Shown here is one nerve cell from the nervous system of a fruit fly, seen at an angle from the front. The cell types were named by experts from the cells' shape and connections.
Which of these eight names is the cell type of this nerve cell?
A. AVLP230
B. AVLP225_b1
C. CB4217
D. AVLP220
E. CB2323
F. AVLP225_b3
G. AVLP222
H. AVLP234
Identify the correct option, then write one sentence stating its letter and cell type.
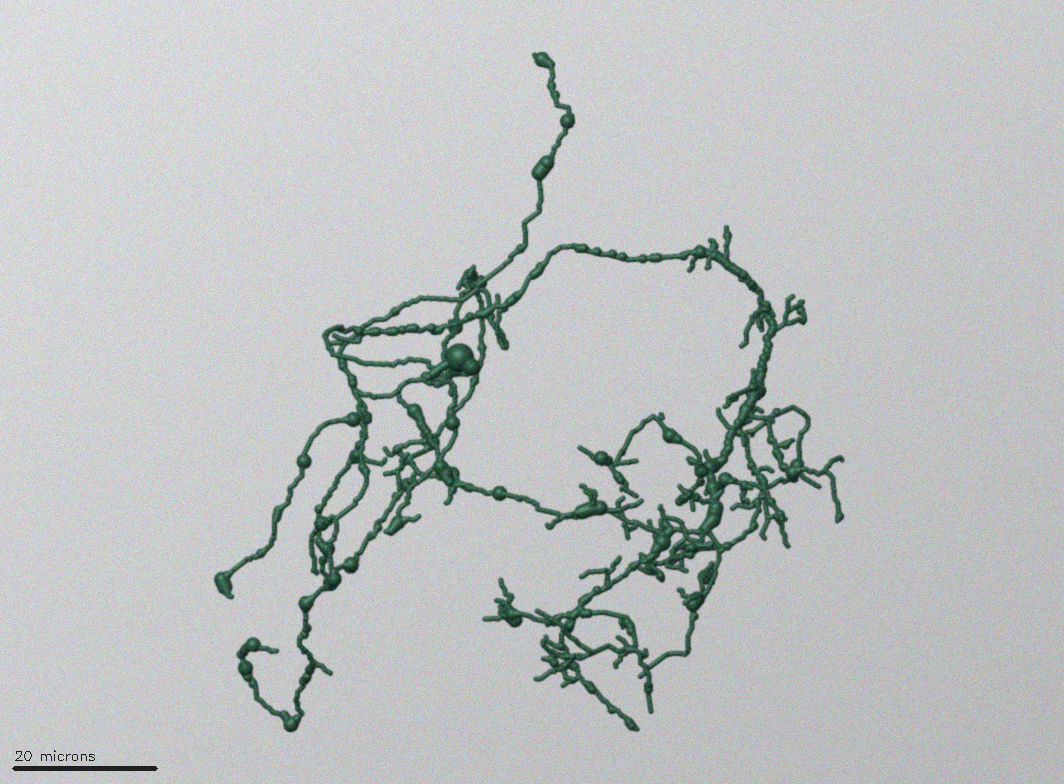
As option E gives it, the nerve cell's cell type is CB2323.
